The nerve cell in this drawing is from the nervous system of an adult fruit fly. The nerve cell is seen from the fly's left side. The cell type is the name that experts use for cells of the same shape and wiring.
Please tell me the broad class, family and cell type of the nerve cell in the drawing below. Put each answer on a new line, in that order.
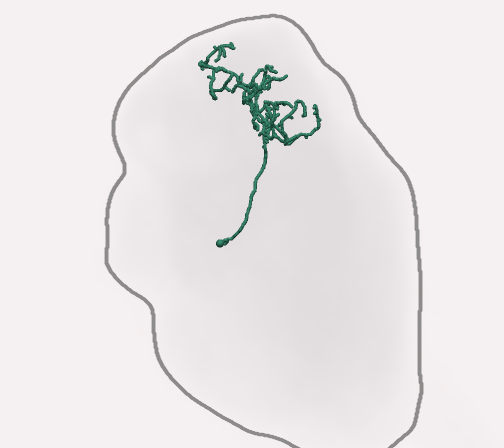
central-brain intrinsic neuron
hemilineage LHa2
LHAV2e4_b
